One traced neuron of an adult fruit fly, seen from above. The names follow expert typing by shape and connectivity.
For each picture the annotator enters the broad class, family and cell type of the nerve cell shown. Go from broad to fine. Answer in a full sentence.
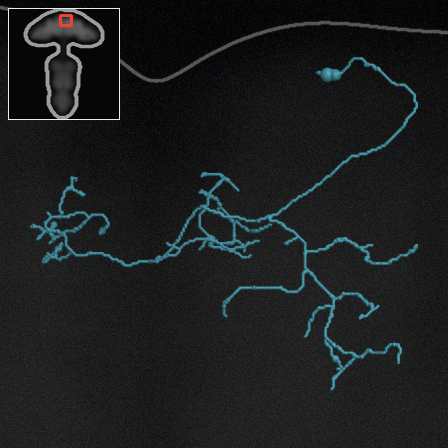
A central-brain intrinsic neuron of class DAN, type PAM03.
